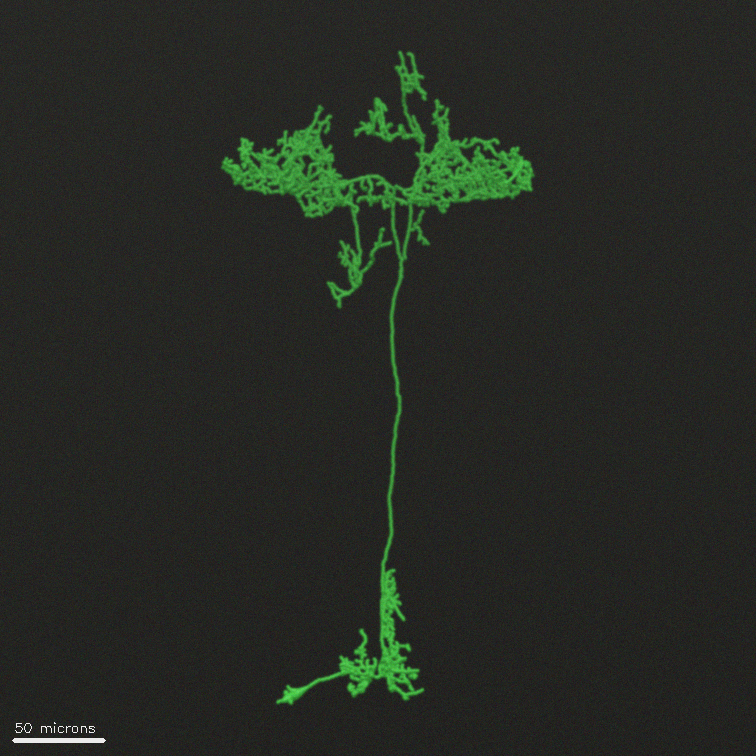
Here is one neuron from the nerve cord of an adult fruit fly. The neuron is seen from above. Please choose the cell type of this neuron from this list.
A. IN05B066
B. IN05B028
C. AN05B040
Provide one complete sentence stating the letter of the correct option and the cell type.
The neuron is typed as IN05B028, which is listed in option B.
